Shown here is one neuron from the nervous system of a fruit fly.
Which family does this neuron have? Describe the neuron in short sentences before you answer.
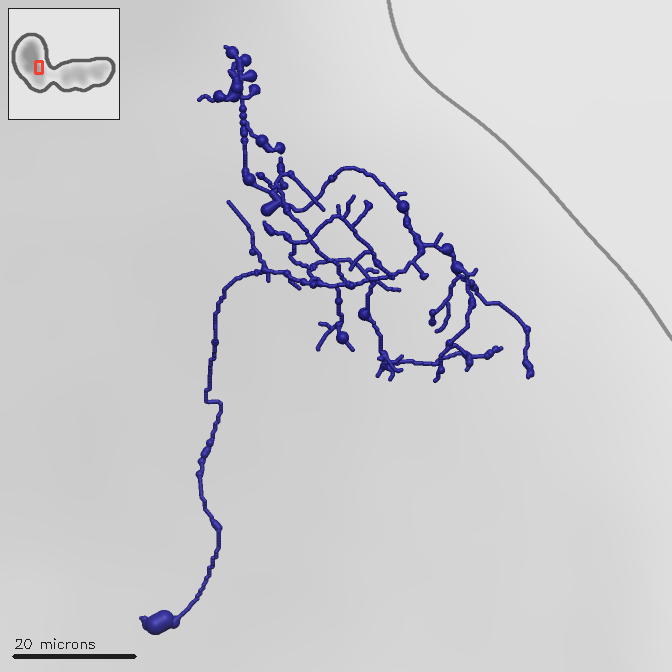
The cell body is at the lower left of the picture. From top to bottom in the picture it spans about 95 microns. The picture shows dozens of branch ends. It is a central-brain intrinsic neuron. The family is hemilineage LB3.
